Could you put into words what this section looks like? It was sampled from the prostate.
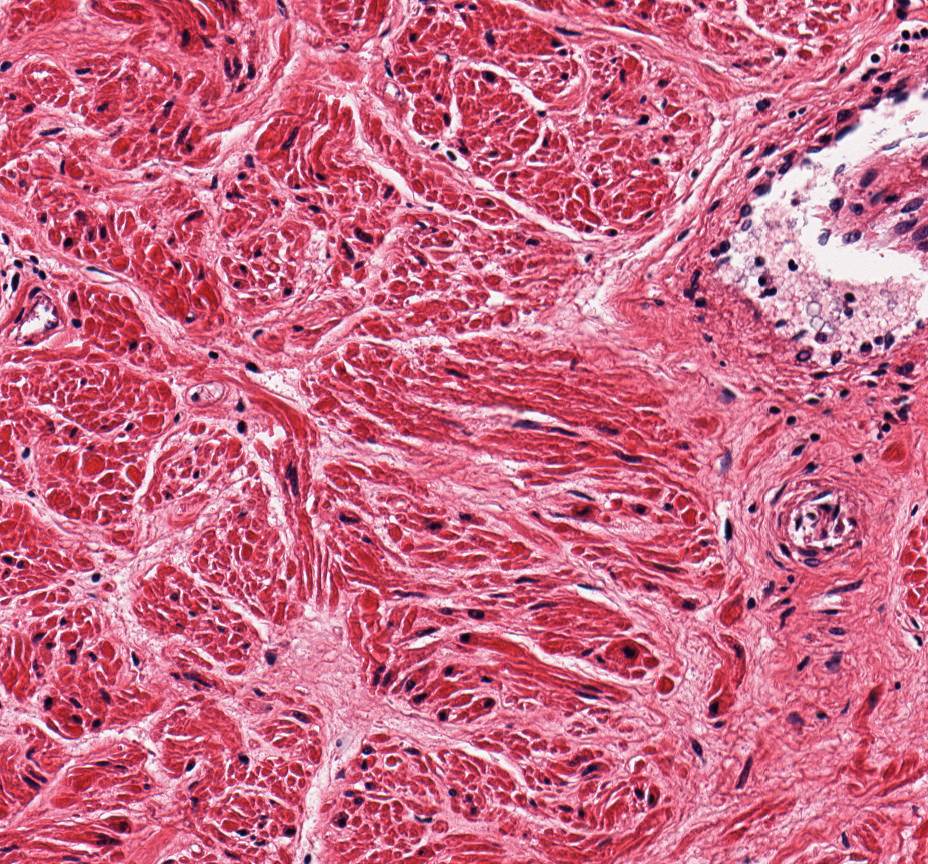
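Bundles of smooth muscle fill the field, running in different directions. Cross-cut bundles predominate at left; lengthwise-cut bundles lie mainly centrally. Lengthwise-cut cells: elongated, cigar-shaped nuclei. Cytoplasm deep red with eosin.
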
